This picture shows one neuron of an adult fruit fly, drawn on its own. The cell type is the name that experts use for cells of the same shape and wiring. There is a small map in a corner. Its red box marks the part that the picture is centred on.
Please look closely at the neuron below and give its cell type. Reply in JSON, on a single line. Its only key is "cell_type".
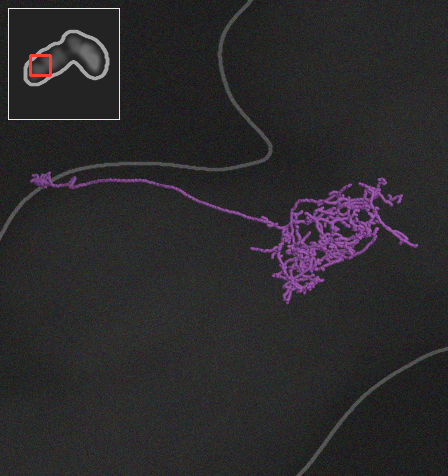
{"cell_type": "IN16B093"}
